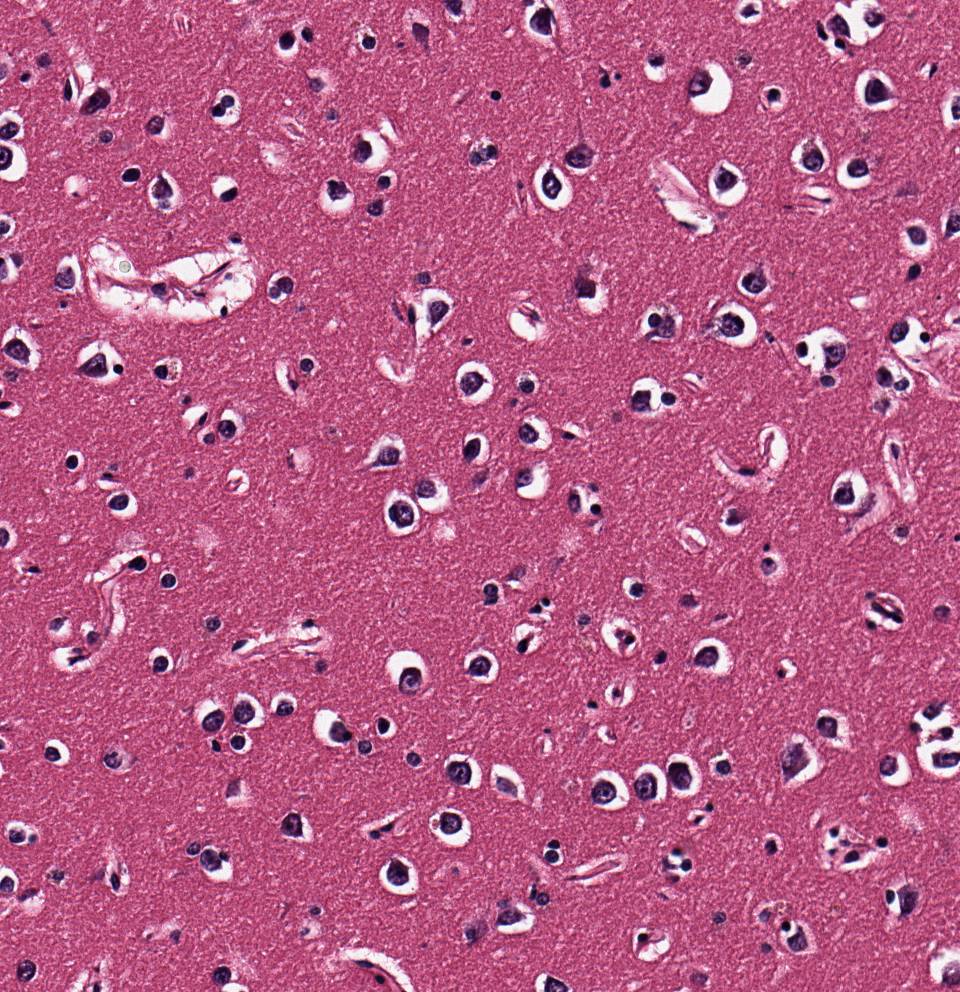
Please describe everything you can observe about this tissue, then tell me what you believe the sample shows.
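Cells are spread fairly evenly across the field, forming no glands, layers or other organised units. Larger cells with angular, tapering bodies and dark nuclei lie throughout. Among them are many small, round, dark nuclei with little or no visible cytoplasm. Thin-walled small vessels cross the field, the widest at upper left. This is cerebral cortex.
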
